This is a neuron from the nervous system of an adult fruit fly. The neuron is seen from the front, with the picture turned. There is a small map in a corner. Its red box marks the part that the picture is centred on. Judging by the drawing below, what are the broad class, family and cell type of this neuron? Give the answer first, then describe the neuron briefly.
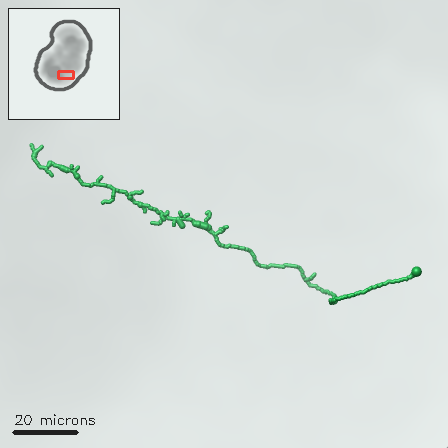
This is an optic-lobe intrinsic neuron. Its family is Dm. The cell type is Dm3c. The cell body is on the right of the picture. By the scale bar it is about 120 microns wide in this view.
